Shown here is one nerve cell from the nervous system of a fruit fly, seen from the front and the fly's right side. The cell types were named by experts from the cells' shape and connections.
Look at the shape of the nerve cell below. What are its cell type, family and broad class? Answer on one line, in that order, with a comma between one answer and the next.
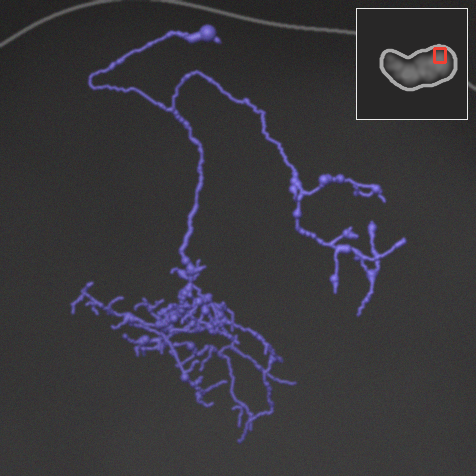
SLP314, hemilineage LHd2, central-brain intrinsic neuron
